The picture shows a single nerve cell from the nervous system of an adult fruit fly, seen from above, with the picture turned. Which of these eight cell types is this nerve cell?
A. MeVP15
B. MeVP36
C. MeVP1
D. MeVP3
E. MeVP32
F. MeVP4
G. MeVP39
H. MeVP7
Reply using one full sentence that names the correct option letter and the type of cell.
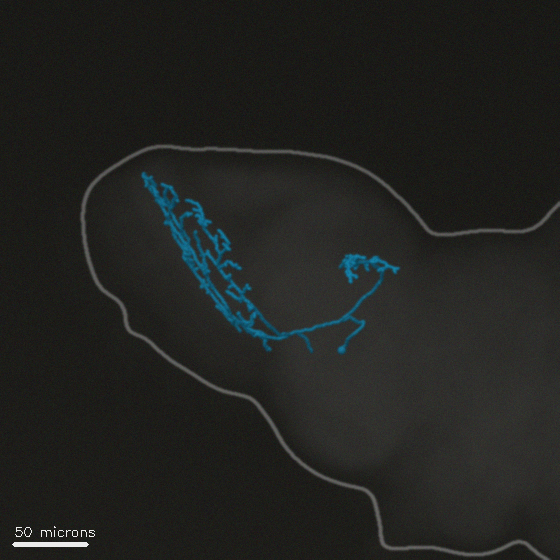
It is as MeVP39, option G, that the nerve cell is typed.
